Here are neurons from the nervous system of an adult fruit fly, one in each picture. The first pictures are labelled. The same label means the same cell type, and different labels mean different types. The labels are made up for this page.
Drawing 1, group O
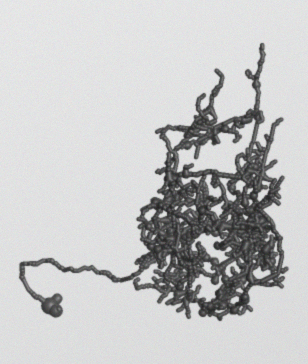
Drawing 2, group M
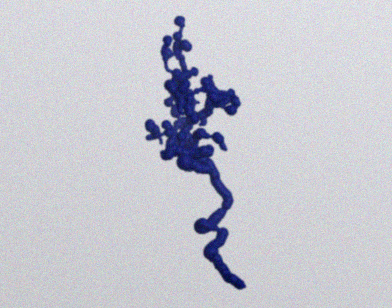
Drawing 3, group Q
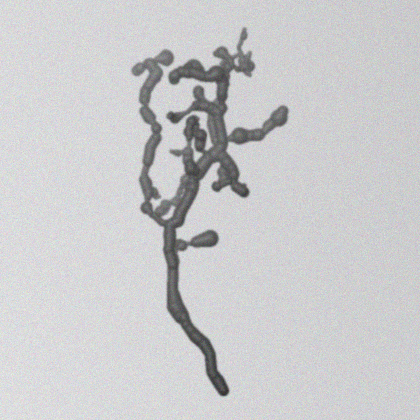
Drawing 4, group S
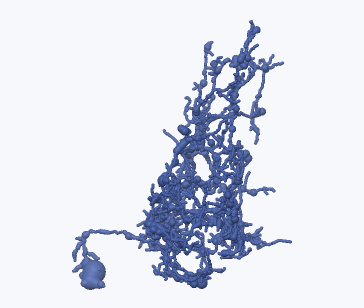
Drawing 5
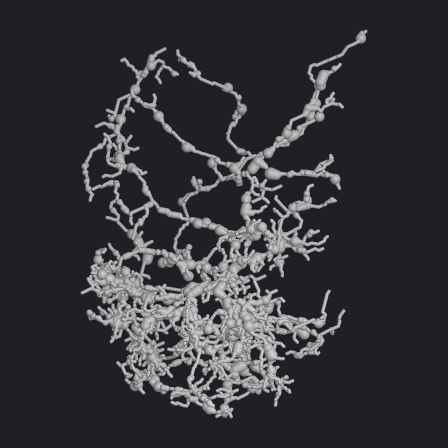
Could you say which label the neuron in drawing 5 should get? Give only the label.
group S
